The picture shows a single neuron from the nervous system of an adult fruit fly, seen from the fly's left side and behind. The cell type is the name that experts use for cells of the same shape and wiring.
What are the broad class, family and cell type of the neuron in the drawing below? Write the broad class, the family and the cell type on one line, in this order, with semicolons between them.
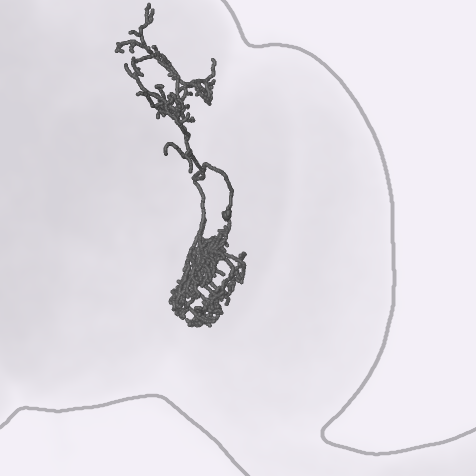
visual projection neuron; hemilineage VPNp&v1_ventral; LoVP40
